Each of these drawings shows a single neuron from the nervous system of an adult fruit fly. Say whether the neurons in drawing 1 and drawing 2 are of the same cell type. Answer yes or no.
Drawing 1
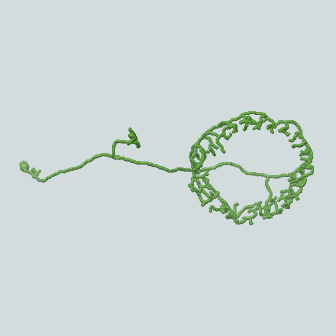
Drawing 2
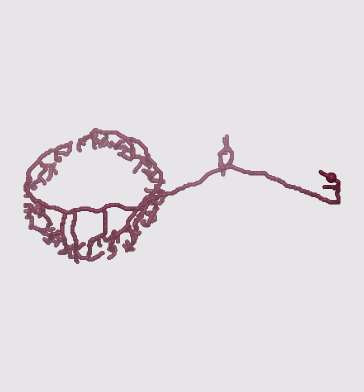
yes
